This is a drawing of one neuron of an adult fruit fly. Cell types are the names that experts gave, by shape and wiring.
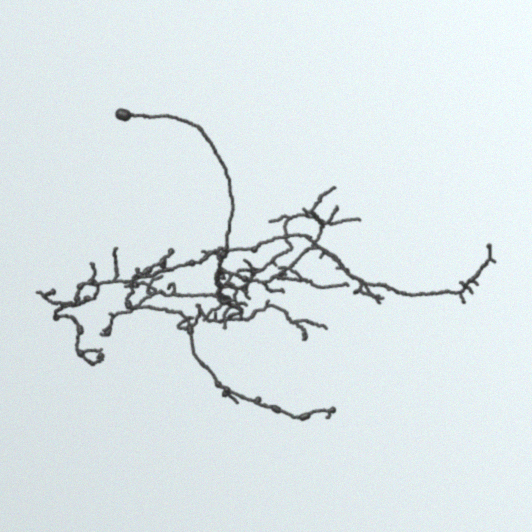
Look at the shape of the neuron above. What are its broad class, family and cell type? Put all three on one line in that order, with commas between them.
central-brain intrinsic neuron, hemilineage SMPp&v1_posterior, CB0976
